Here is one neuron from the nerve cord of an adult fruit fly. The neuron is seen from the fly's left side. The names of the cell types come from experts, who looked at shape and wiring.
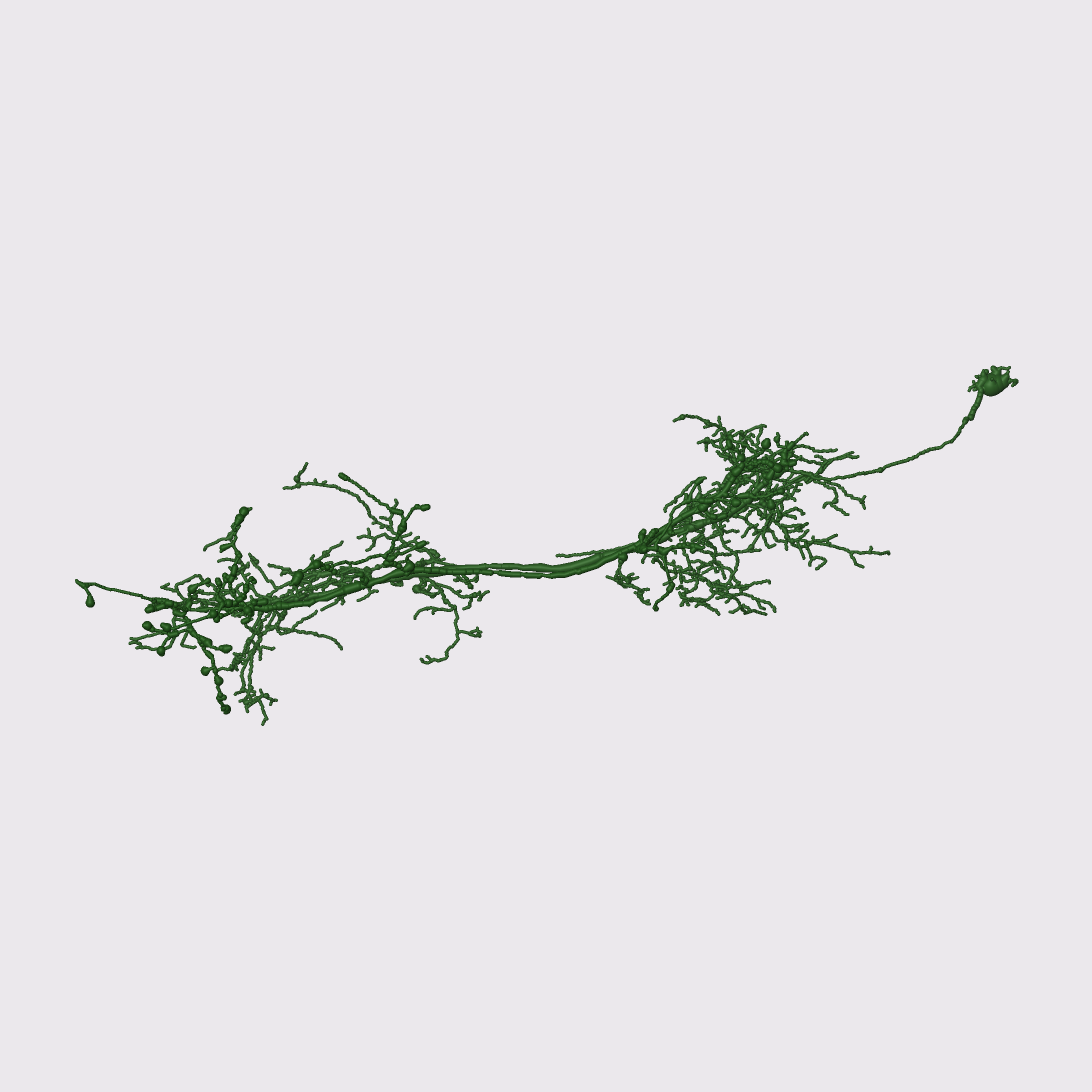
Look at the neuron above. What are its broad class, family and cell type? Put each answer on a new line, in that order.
nerve-cord intrinsic neuron
hemilineage 05B
IN05B008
